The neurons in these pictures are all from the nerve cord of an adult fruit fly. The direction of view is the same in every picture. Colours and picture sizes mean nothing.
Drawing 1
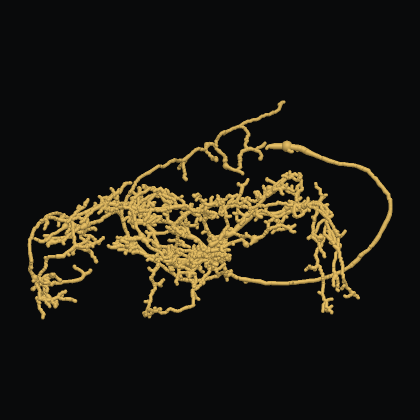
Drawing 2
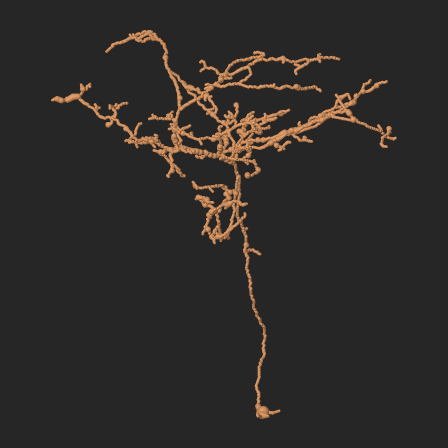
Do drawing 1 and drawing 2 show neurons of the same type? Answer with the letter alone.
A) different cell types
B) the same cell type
A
